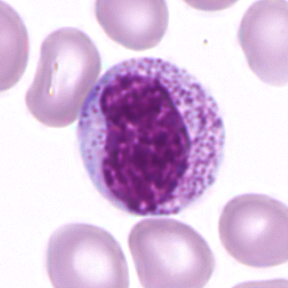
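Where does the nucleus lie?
Off-centre, toward the left side of the cell.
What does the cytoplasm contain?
Small purple granules, scattered throughout and most crowded on the right; the cytoplasm itself is pale rather than deeply blue.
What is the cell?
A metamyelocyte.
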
